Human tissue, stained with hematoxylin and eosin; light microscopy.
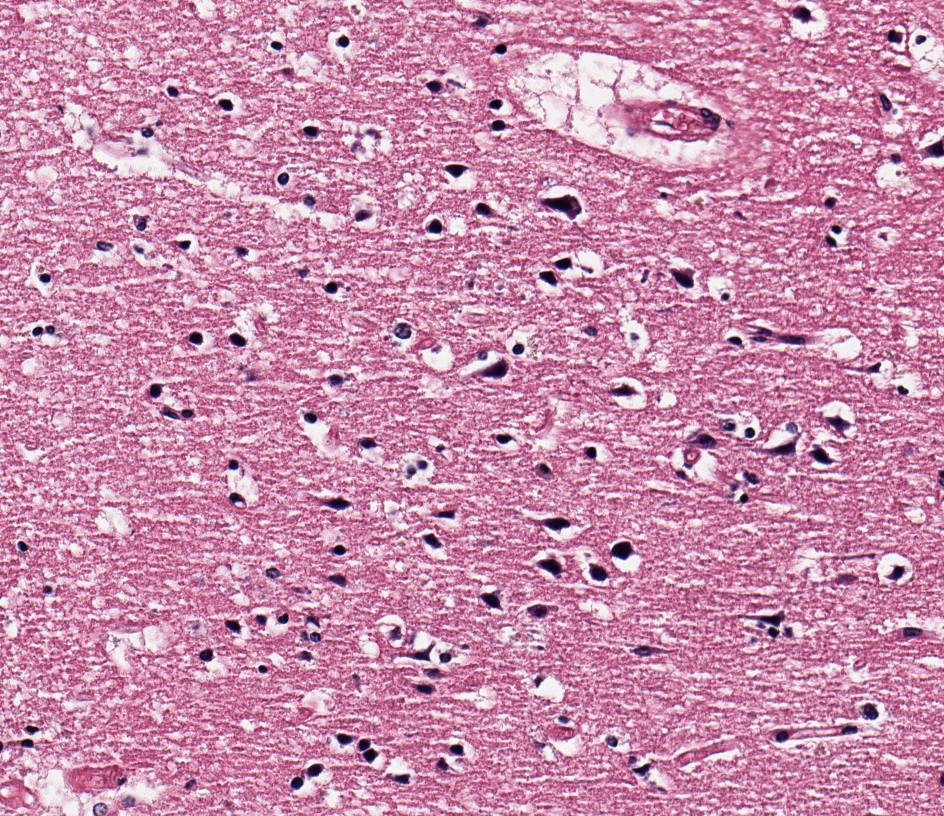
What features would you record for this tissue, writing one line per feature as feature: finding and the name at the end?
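Background: pink, finely fibrillar, filling the whole field
Streaks: faint, running roughly left to right
Nuclei: small, scattered fairly evenly
Haloes: clear, unstained, around many nuclei instead of visible pink cytoplasm
Vessel: single, larger, upper right, within a wide clear space
Tissue: cerebral cortex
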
